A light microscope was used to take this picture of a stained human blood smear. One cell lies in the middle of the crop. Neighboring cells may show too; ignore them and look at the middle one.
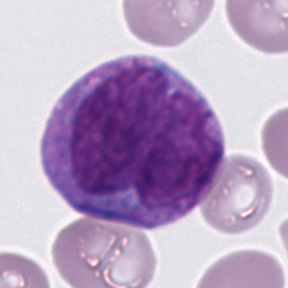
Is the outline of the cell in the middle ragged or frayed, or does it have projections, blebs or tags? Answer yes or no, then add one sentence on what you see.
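No. The cell outline is roughly round and smooth.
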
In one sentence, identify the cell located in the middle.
What the crop centres on is an atypical promyelocyte.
